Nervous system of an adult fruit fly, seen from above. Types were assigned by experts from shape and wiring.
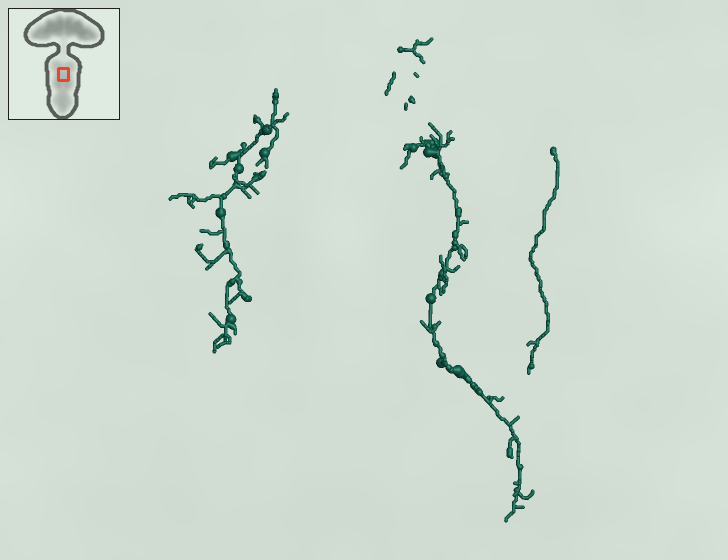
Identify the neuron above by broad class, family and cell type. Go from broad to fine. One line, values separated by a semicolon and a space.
nerve-cord intrinsic neuron; hemilineage 21A; IN21A057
